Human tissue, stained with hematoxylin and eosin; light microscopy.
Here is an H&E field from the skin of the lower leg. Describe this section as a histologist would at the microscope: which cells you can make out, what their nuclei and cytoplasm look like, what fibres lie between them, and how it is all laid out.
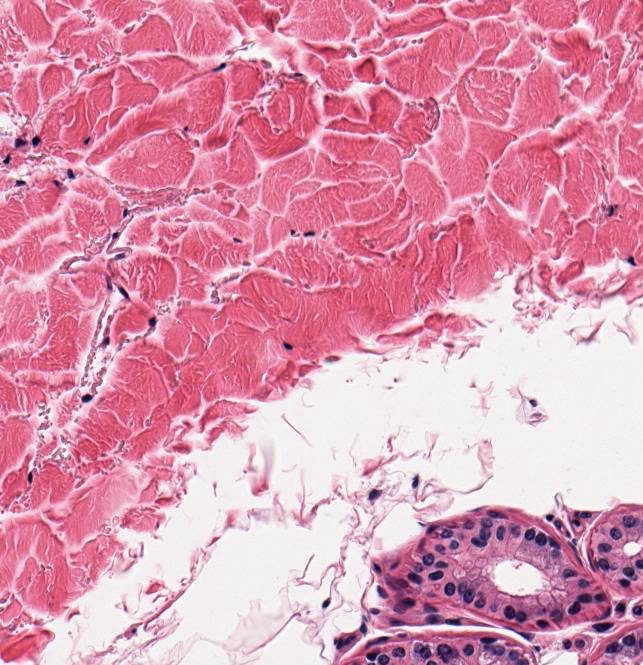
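Pink fibrous tissue occupies the upper and left part of the field, with glandular epithelium in the lower right corner. In the upper left the fibres are cut transversely and appear as closely packed angular profiles. The epithelial cells show round to oval nuclei and pink-purple cytoplasm. Between the fibrous tissue and the epithelium lies a wide pale space crossed by wispy strands.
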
